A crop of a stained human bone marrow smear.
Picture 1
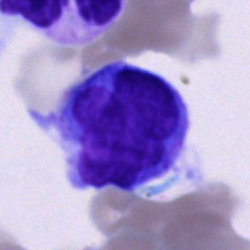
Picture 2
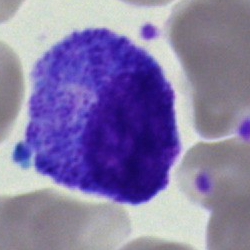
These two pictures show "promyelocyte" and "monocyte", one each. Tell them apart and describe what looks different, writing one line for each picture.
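In picture 1 we see a monocyte: No granules are visible in the cytoplasm.
In picture 2 we see a promyelocyte: The outline of the nucleus cannot be made out beneath the granules.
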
